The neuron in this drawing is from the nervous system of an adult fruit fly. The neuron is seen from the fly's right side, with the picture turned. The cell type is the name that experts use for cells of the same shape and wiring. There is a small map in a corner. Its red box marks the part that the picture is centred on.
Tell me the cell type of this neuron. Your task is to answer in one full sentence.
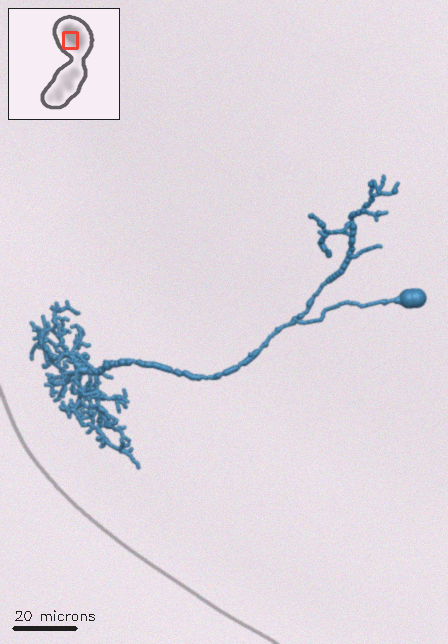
It is LC4 that this neuron is, by cell type.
